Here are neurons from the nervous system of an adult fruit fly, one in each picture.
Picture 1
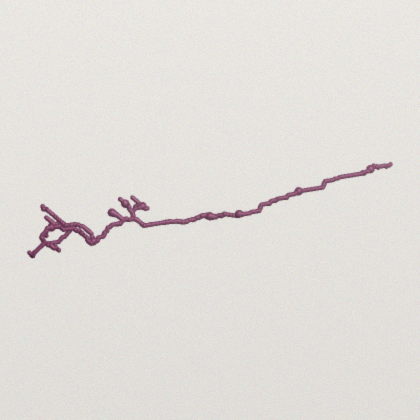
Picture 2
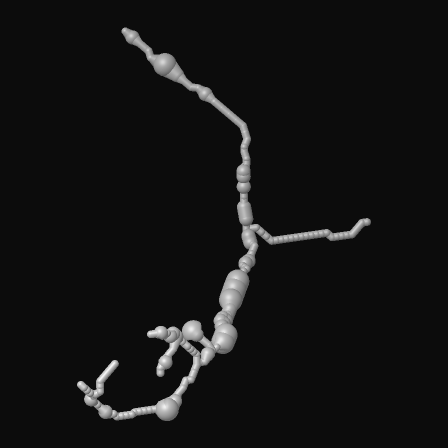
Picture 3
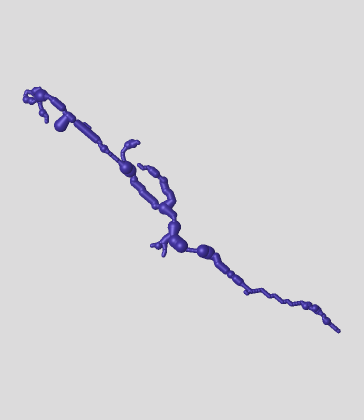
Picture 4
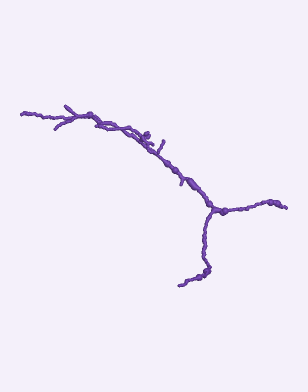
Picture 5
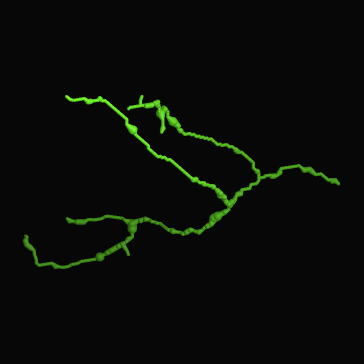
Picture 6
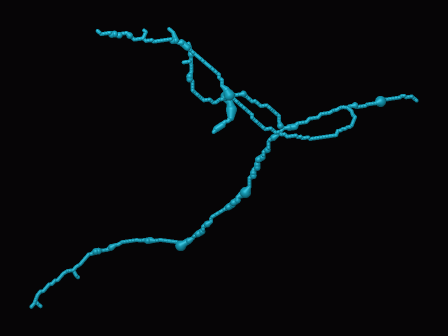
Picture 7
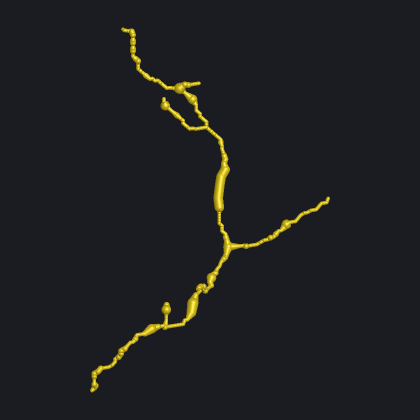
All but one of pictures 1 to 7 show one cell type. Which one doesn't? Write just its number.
1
